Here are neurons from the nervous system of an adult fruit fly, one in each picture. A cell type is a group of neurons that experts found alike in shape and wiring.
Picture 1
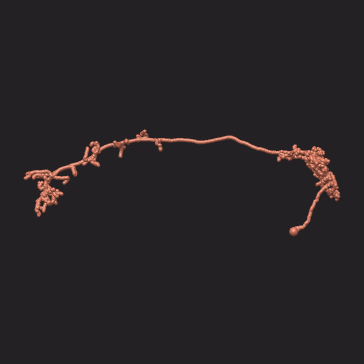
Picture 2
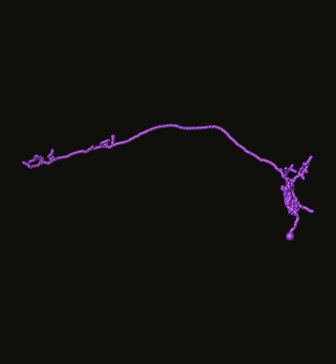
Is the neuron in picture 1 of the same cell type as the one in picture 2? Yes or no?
no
